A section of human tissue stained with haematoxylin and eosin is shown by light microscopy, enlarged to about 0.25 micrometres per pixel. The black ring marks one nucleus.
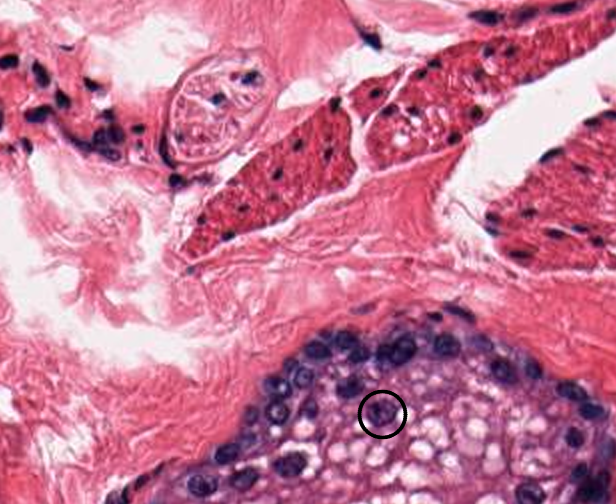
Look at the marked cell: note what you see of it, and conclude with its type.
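The nucleus is round and stained deep purple, about as large and as dark as the nuclei in the outer row of the lobule. It lies just inside the outer rim of dark nuclei, where the pale, bubbly cells begin. Small clear round spaces sit directly against it on its right and lower sides. Type of cell: sebaceous gland cell.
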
